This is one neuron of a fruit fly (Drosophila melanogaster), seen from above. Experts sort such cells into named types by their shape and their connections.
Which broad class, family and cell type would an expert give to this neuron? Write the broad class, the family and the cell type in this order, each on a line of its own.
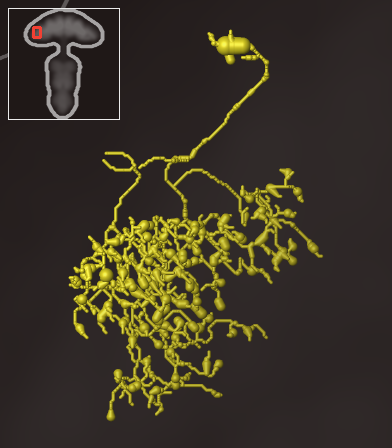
optic-lobe intrinsic neuron
Dm
Dm1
